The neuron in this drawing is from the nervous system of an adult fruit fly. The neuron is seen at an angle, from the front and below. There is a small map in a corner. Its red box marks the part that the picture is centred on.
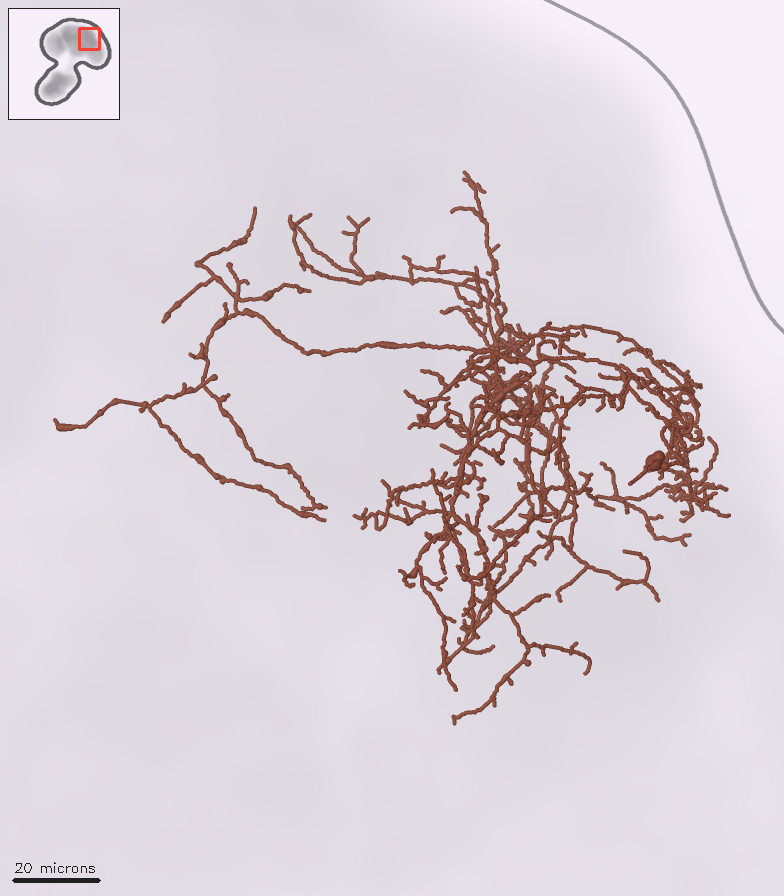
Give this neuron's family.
hemilineage VLPa1_medial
